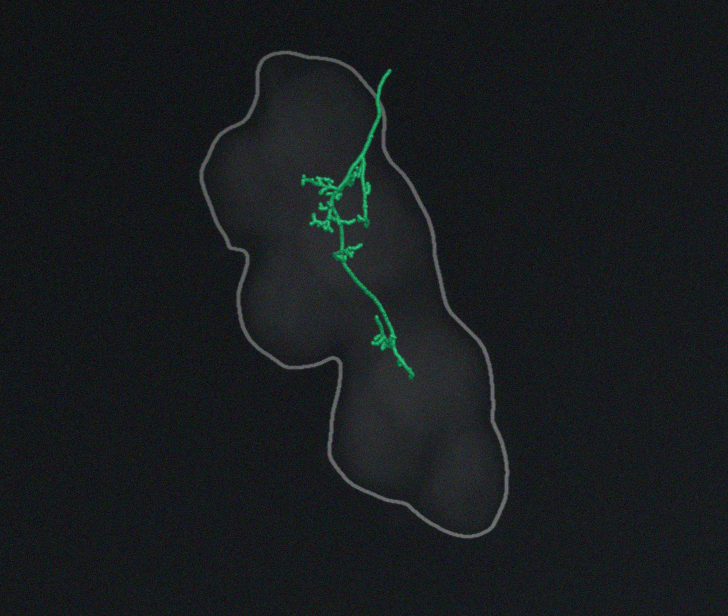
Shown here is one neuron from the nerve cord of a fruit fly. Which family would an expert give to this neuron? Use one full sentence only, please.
To family class mechanosensory proprioceptive belongs this neuron.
